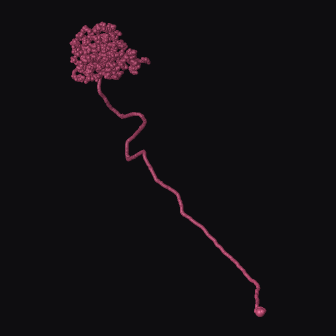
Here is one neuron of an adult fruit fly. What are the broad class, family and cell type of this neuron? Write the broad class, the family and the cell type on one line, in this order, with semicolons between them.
optic-lobe intrinsic neuron; Pm; Pm2a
